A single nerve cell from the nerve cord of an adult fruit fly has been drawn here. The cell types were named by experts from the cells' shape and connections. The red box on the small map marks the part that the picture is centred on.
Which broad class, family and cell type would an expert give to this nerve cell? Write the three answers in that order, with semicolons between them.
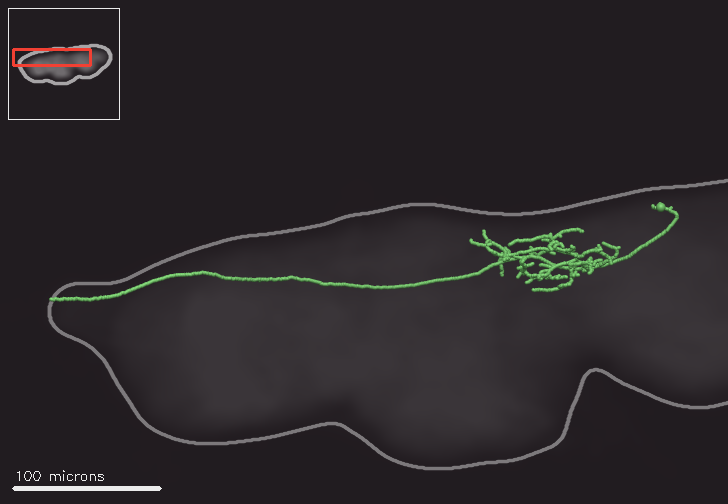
ascending neuron; hemilineage 19B; AN19B076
